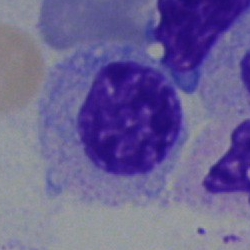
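Myelocyte. To my eye the outline is roughly round, though the edge seems slightly uneven. The chromatin looks dense and clumped, broken by small pale streaks. The cytoplasm is pale greyish blue, and it forms a wider rim on the left of the nucleus than on the right.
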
